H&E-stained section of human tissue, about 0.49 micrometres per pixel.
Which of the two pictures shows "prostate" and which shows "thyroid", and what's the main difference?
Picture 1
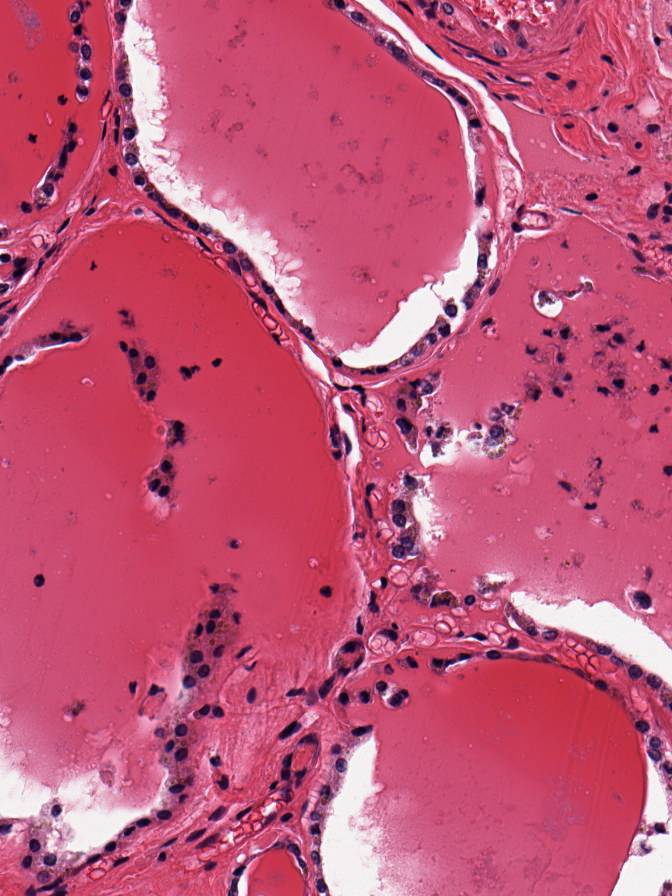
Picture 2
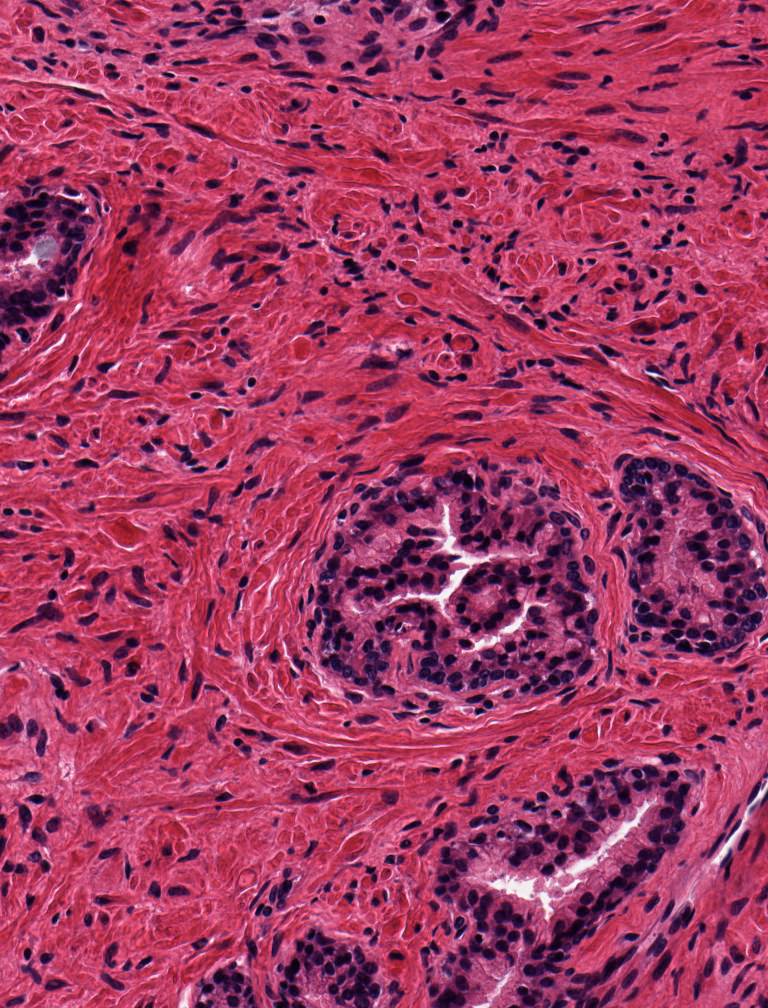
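Picture 1: thyroid. Picture 2: prostate. Thyroid: a few large rounded follicles, closely packed, each distended by homogeneous pink material. Lining a single layer of flattened epithelial cells; small dark nuclei, evenly spaced, not overlapping. Small loose clusters of detached cells within the pink material of the left and right follicles. Prostate: separate rounded glandular units in dense stroma, at the centre, right edge and bottom, plus a partial one at the upper left. Central gland encircled by concentric layers of flattened spindle cells. Stroma of pink spindle-cell bundles in intersecting directions; elongated dark nuclei in abundant eosinophilic cytoplasm.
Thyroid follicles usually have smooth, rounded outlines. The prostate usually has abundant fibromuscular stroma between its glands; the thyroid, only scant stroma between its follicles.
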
